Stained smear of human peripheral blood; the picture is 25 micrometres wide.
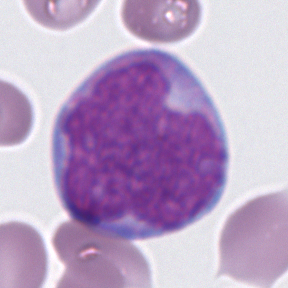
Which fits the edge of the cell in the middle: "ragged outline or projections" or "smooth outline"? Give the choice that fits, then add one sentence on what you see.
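Smooth outline. The cell outline is smooth and rounded.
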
